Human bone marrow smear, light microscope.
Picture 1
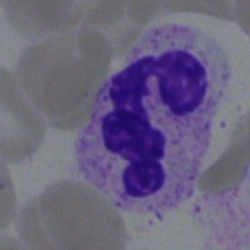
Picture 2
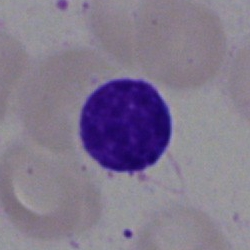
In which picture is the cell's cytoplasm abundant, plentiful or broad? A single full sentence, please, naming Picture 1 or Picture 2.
Plentiful cytoplasm is found in the cell of picture 1.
